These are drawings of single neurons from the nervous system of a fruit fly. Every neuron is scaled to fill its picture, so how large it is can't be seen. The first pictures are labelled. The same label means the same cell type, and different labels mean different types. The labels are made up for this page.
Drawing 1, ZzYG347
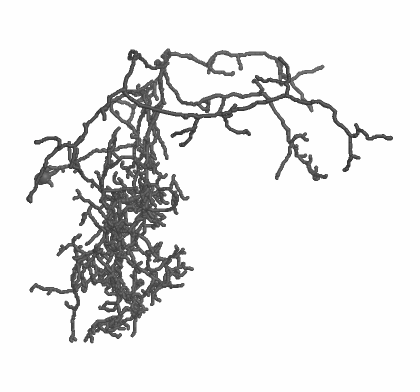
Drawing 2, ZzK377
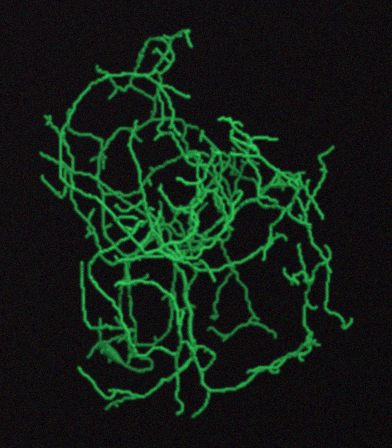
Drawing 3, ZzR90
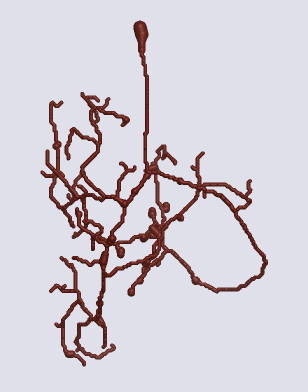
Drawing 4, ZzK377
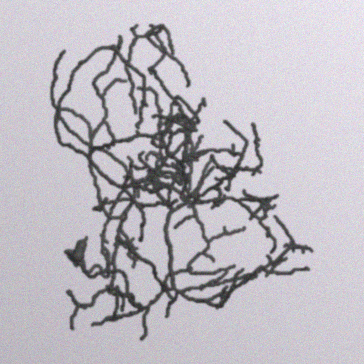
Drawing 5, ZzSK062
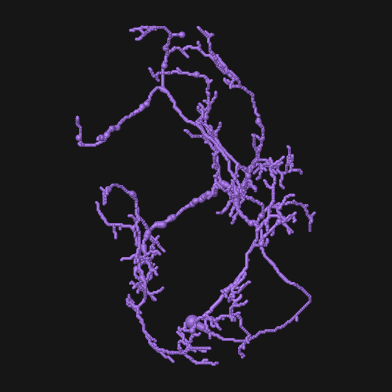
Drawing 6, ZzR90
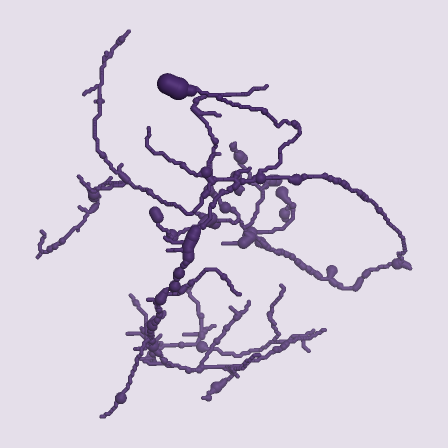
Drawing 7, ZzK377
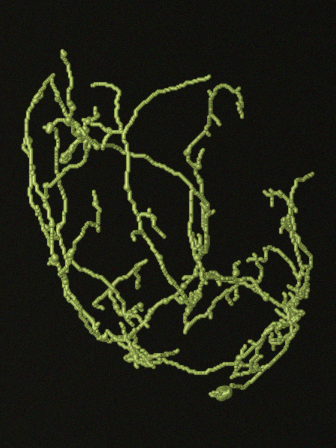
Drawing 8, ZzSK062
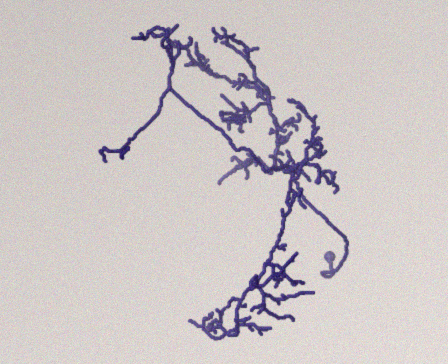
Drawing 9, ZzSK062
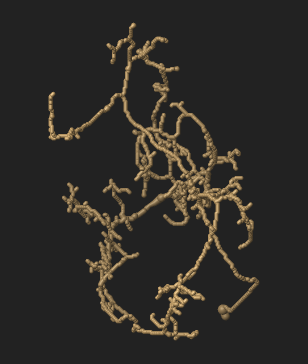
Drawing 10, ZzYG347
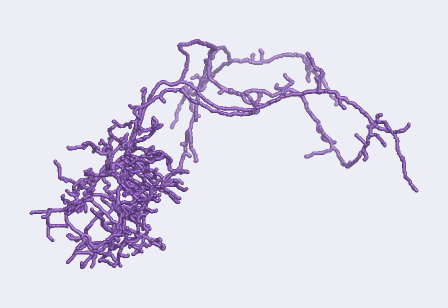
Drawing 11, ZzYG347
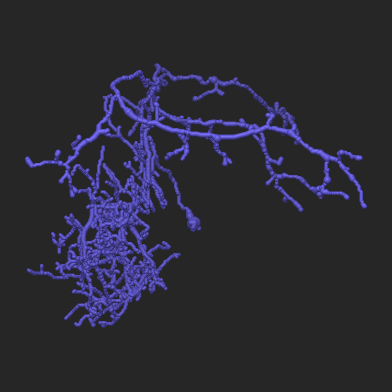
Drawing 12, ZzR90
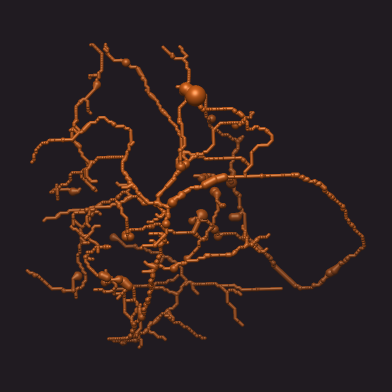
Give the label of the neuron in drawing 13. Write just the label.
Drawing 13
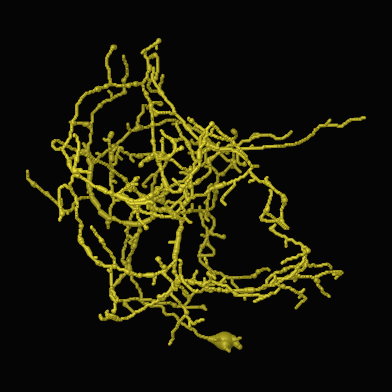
ZzK377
